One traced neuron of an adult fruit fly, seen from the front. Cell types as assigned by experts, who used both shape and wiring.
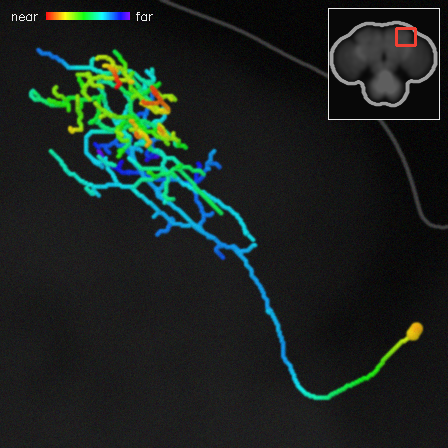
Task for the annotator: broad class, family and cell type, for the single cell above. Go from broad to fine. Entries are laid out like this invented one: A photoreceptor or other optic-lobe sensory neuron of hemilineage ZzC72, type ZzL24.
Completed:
A central-brain intrinsic neuron of hemilineage SLPav3, type CB2087.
